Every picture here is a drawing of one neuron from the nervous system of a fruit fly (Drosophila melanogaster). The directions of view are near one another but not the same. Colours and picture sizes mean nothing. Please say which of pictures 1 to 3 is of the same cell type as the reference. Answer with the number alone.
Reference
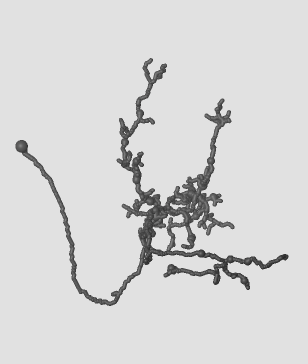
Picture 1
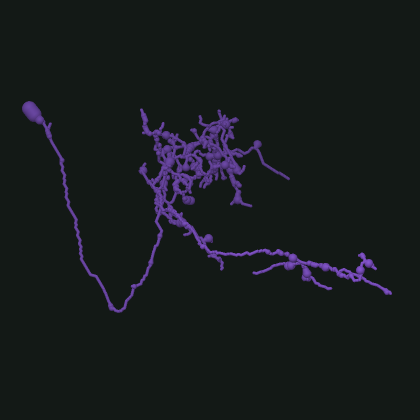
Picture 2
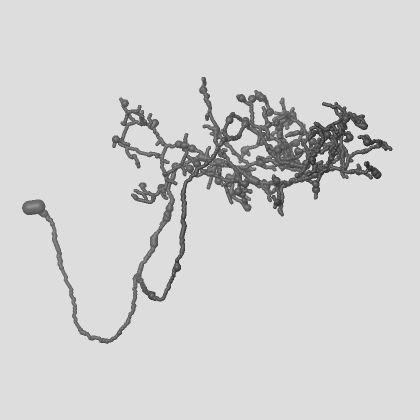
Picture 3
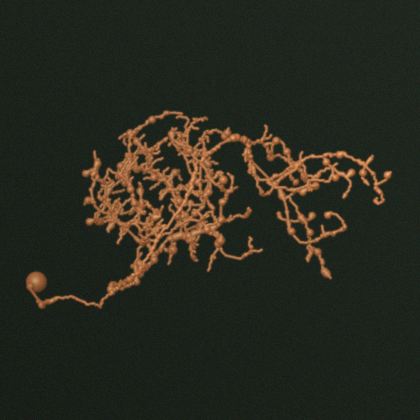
1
